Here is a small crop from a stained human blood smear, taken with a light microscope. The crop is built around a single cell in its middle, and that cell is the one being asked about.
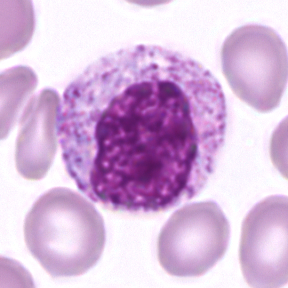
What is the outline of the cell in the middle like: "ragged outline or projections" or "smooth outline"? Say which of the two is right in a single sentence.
This cell has a smooth edge with no projections, blebs or tags.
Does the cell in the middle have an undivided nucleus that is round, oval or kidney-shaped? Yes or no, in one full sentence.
Yes, one compact round, oval or kidney-shaped mass makes up the nucleus.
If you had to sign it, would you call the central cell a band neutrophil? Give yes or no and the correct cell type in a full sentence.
No, it is a metamyelocyte, not a band neutrophil, that lies at the centre of the crop.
